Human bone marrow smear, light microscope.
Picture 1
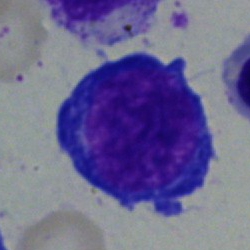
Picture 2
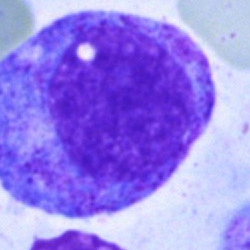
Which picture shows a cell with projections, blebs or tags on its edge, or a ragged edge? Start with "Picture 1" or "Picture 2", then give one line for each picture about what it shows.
Picture 1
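What picture 1 shows: Small blue cytoplasmic blebs project from the upper right and the bottom edges.
What picture 2 shows: The cell outline is rounded and smooth.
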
